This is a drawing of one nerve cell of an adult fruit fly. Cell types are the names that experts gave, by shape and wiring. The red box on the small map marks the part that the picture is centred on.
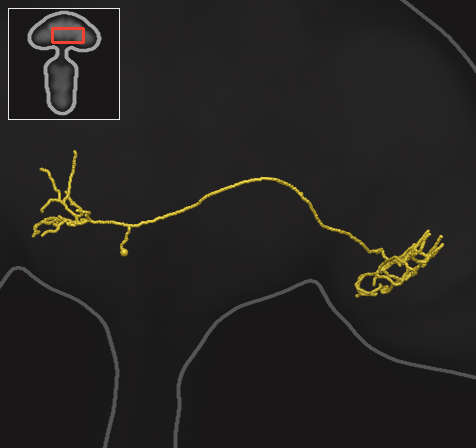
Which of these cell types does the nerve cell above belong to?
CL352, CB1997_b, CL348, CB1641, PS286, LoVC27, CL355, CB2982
LoVC27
